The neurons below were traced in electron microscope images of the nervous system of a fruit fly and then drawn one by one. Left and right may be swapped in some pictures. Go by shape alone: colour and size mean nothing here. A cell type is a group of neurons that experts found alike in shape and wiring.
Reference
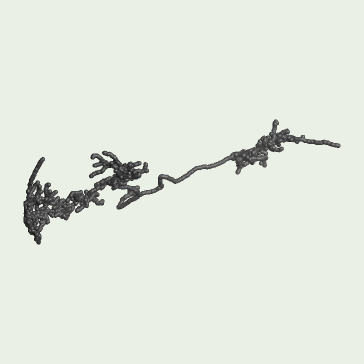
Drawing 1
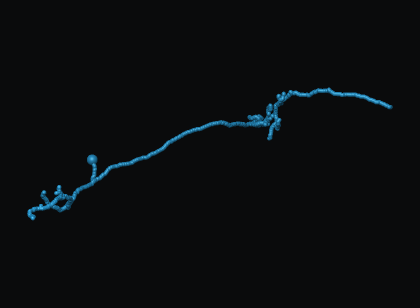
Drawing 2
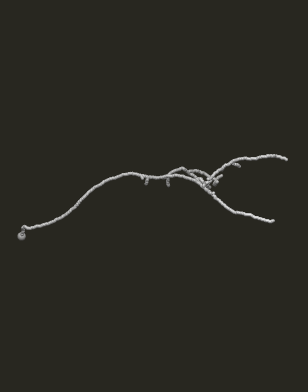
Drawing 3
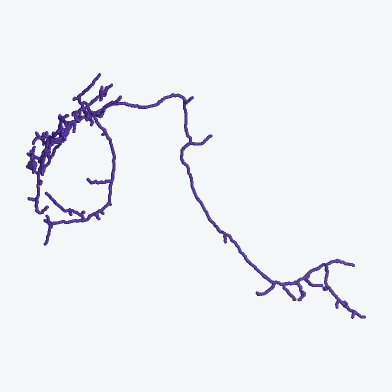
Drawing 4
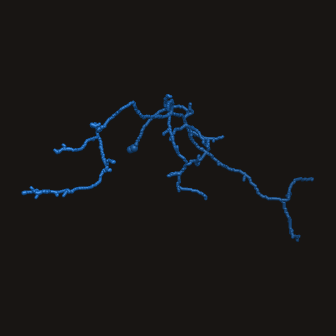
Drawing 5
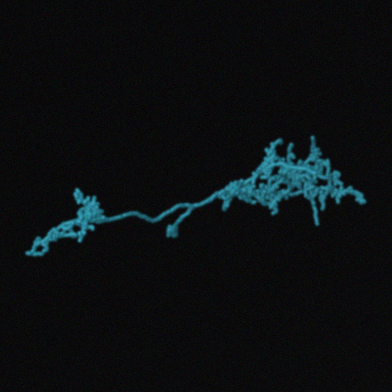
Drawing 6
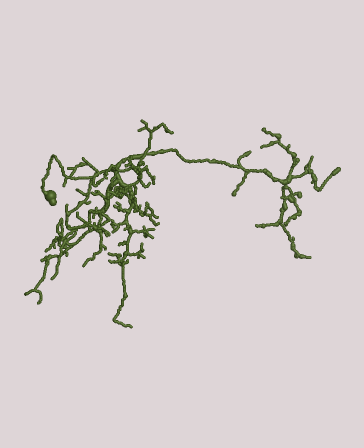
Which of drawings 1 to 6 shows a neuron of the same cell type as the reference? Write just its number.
5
